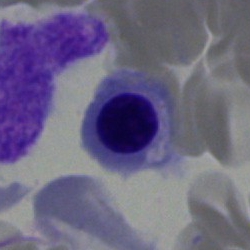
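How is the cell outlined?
Roughly round.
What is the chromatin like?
Dense and dark purple throughout the nucleus.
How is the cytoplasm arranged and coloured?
It forms a complete pale lavender-blue rim around the nucleus.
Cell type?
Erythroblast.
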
